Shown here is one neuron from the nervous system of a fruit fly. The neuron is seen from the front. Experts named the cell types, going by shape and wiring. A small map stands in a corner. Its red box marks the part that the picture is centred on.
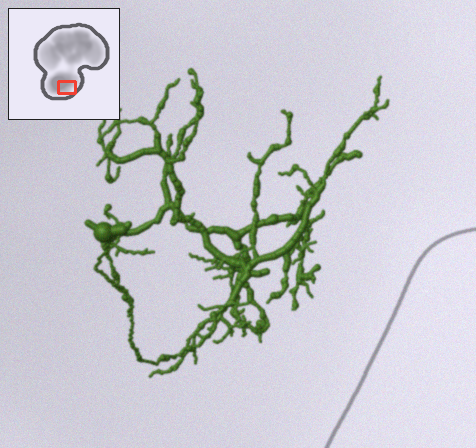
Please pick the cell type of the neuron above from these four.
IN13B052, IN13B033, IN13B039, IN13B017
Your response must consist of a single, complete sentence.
The neuron is categorized under cell type IN13B033.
